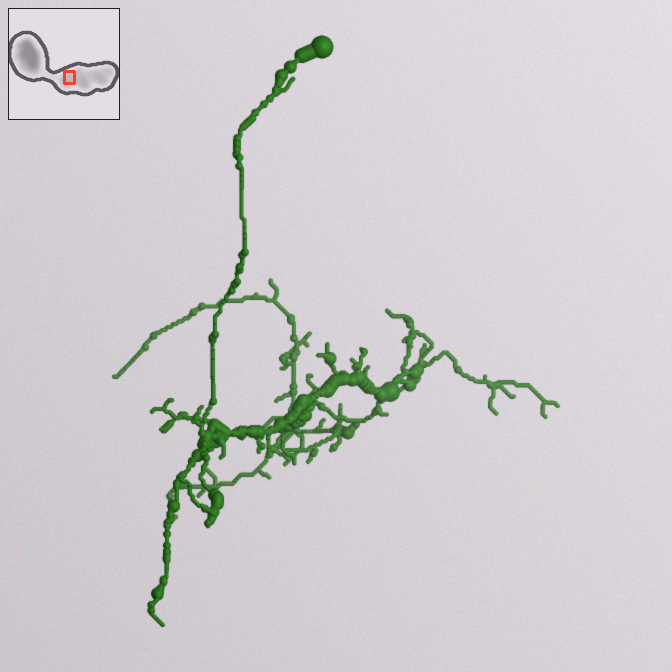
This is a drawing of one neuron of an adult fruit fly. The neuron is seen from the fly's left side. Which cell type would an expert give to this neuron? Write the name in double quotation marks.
"IN19A118"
